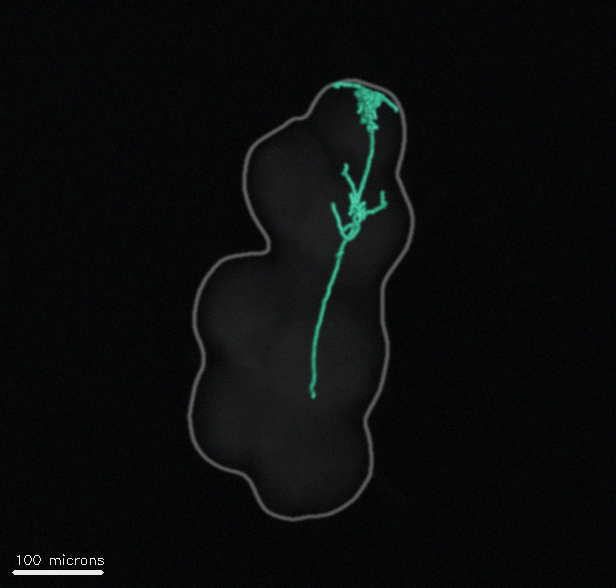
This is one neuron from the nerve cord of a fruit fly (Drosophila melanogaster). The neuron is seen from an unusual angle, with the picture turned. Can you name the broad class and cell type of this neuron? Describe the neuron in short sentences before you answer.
From top to bottom in the picture it spans about 350 microns. As drawn here it is more than twice as tall as it is wide. It is a nerve-cord intrinsic neuron. The cell type is INXXX249.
